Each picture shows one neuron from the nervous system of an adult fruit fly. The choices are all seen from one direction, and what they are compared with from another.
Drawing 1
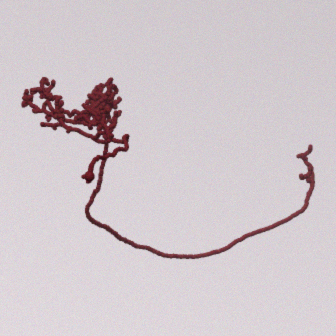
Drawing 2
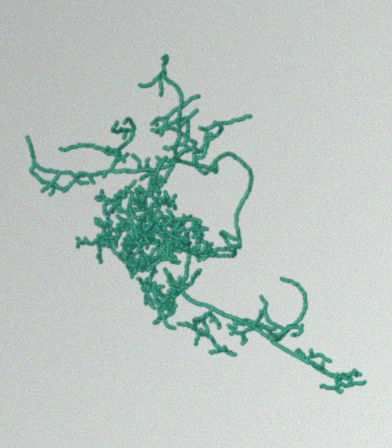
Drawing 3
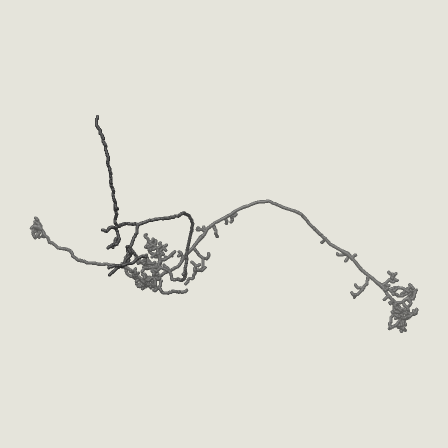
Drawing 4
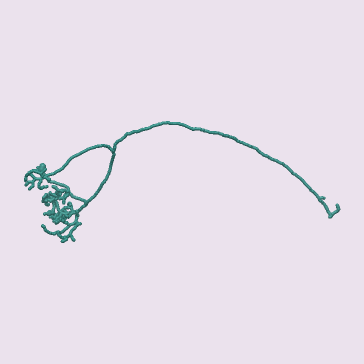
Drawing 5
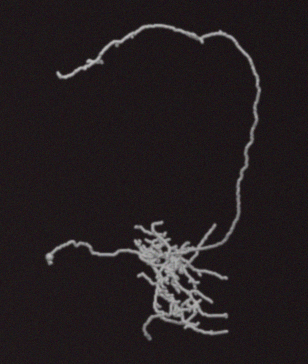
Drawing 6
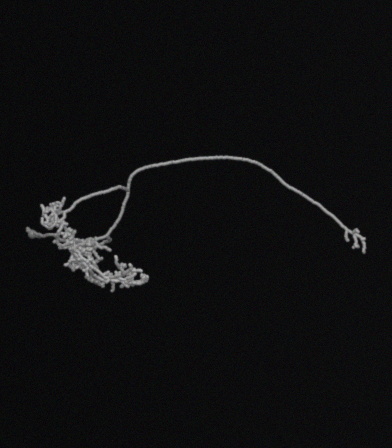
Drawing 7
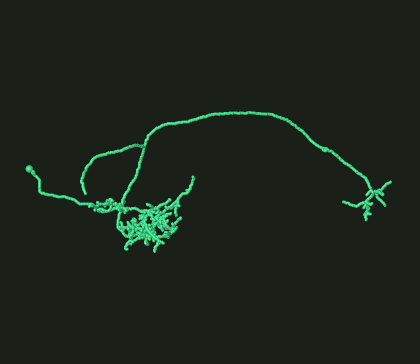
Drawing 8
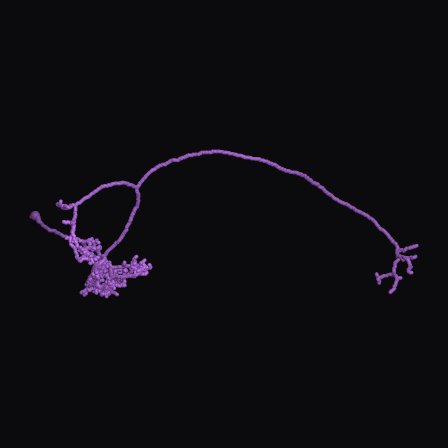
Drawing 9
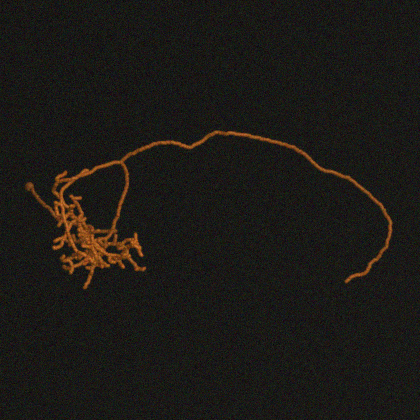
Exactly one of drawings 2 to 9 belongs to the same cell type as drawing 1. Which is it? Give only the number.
7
